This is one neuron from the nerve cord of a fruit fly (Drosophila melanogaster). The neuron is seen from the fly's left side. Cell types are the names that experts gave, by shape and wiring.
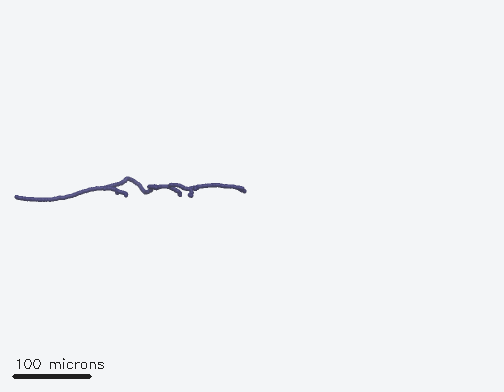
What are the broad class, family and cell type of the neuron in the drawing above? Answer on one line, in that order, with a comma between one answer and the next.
descending neuron, DNpe, DNpe001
